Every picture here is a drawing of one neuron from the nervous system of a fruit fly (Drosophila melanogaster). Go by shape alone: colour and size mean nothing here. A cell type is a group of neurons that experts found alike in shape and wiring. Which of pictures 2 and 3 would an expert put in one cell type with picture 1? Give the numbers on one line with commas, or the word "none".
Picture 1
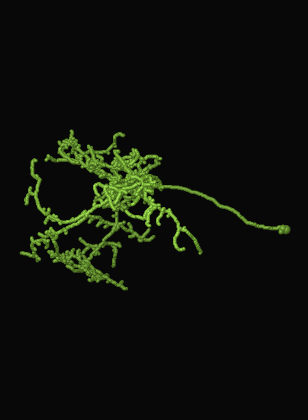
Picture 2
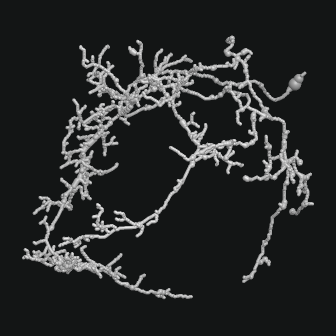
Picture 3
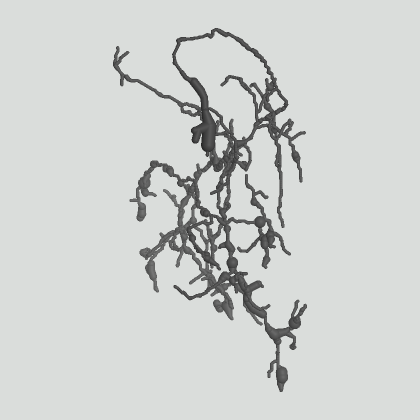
2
